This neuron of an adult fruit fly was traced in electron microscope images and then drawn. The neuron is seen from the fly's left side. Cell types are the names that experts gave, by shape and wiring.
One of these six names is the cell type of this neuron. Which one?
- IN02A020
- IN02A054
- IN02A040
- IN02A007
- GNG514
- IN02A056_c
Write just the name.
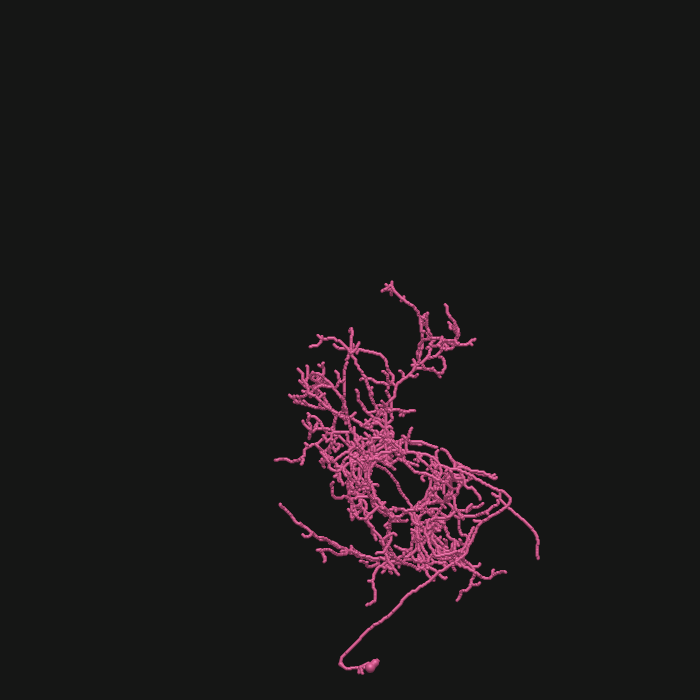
GNG514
